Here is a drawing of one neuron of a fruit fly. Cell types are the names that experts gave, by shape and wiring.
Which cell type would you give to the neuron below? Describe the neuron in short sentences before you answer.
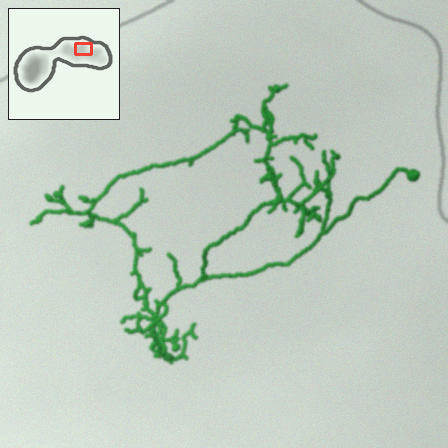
The cell body can be seen on the right of the picture. Dozens of branch ends can be seen. Its broad class is nerve-cord intrinsic neuron. Its cell type is IN21A095.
